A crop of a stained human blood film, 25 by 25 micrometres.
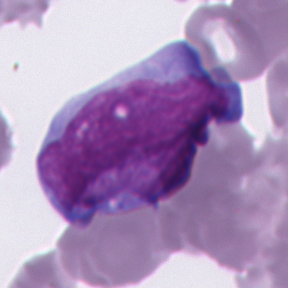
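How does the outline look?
Irregular and angular rather than round, and the cell comes to about 20 by 13 micrometres.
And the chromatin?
Fine and streaky, no coarse dark clumps, with a few small white spots over the upper part of the nucleus.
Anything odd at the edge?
Yes, a blunt bluish bulge of cytoplasm sticks out at the right end.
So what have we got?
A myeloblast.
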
